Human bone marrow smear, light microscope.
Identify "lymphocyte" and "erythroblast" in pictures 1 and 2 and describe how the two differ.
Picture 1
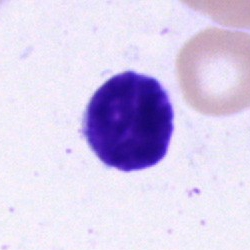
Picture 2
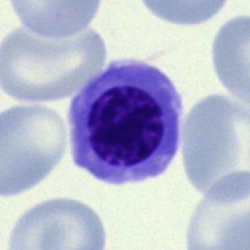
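Let me take them in turn: the lymphocyte is in picture 1, the erythroblast in picture 2. In picture 1 the nucleus fills almost the whole cell, and I can see no clear rim of cytoplasm, whereas in picture 2 a moderate blue-violet rim runs around the whole nucleus. That nucleus in picture 2 sits near the centre of the cell. Picture 1's nucleus stains a very dark purple-blue throughout, its chromatin dense and clumped with only a few faint lighter streaks, while picture 2's chromatin is dark purple and coarsely clumped. The outline of the cell in picture 1 is round to slightly oval, with a smooth edge.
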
